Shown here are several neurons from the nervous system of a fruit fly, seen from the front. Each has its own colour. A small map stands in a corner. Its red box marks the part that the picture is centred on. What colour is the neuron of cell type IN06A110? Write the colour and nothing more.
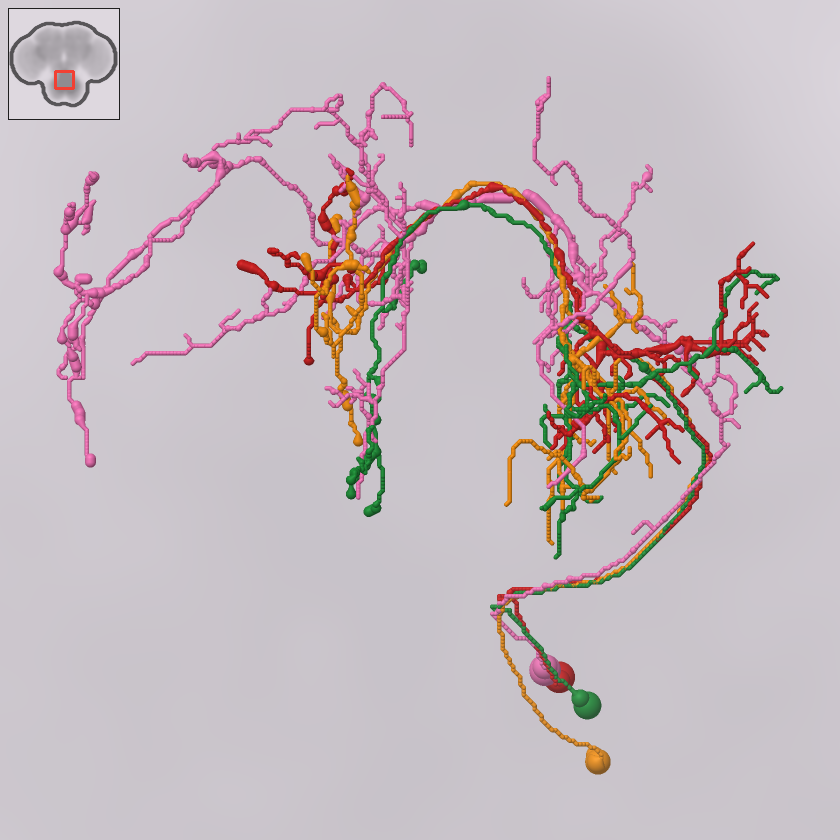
red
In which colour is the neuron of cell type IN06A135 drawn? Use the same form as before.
green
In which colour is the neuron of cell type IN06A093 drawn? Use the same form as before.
pink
